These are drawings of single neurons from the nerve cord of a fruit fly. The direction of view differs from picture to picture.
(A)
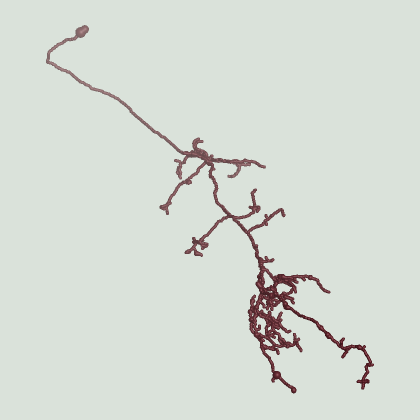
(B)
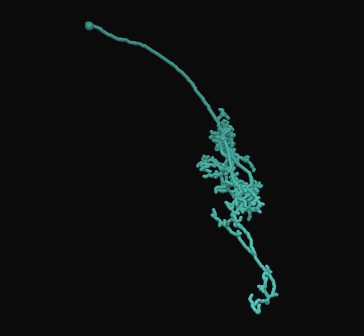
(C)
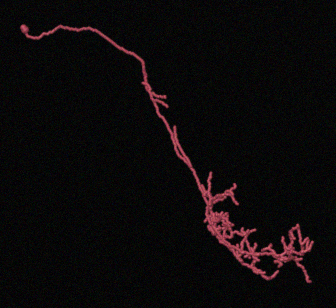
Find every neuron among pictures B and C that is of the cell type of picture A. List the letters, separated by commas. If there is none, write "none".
C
